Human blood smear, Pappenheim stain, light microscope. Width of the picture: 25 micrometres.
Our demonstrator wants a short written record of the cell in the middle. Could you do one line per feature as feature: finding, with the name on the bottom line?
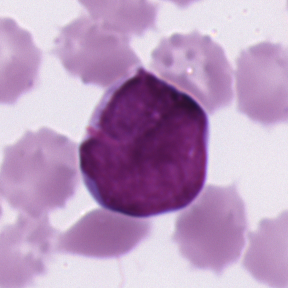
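Nuclear extent: nearly the whole cell
Nuclear form: a single unlobed mass
Cytoplasm: a thin crescent, mainly along the left edge
Cytoplasmic tint: pale bluish rim
Cell type: myeloblast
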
